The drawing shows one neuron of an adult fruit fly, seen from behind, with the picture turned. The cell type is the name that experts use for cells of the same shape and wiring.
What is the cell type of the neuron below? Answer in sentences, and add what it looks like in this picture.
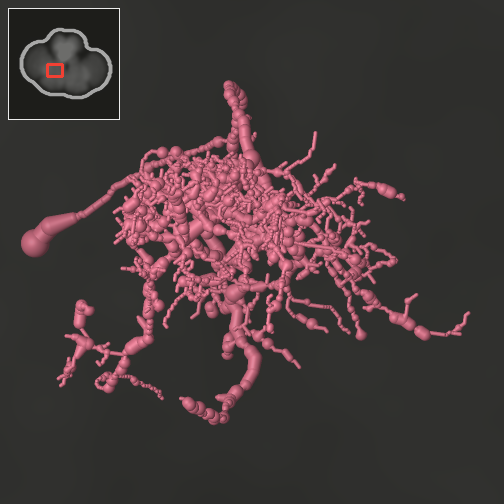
It is of cell type PLP018. This is a central-brain intrinsic neuron. Its cell body lies on the left of the picture. The picture shows dozens of branch ends.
